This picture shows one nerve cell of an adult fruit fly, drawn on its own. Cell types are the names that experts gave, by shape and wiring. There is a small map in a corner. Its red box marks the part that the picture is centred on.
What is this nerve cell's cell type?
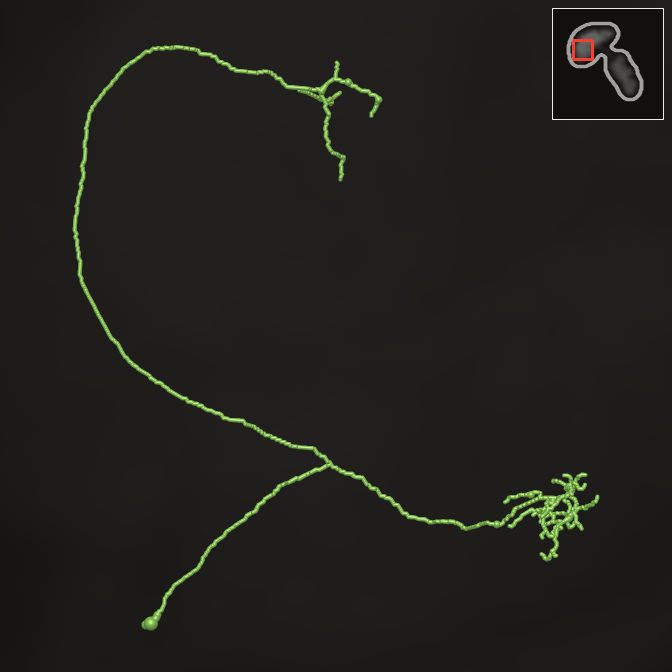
LoVP12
